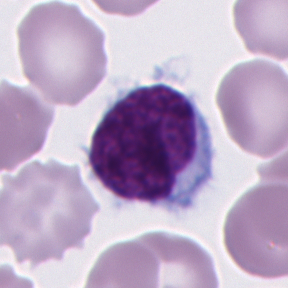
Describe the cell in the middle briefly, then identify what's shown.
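The cytoplasm is pale blue and contains no visible granules. In the nucleus, a curved fold line runs through the right part, and no nucleoli are visible. This is a hairy cell.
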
